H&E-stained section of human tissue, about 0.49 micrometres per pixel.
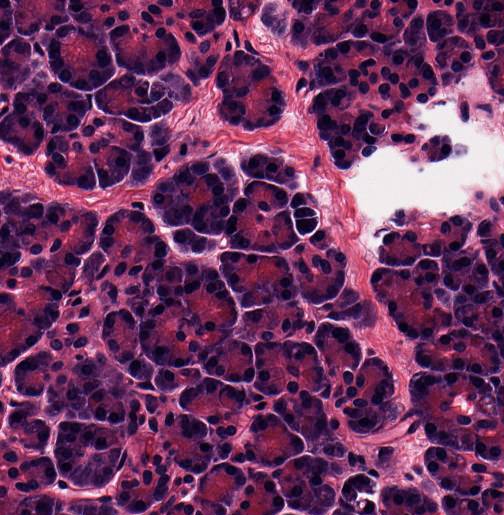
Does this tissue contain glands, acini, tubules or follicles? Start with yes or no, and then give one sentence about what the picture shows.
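Yes. The field is filled with closely packed rounded glandular units (acini) divided into lobules by thin pink septa.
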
